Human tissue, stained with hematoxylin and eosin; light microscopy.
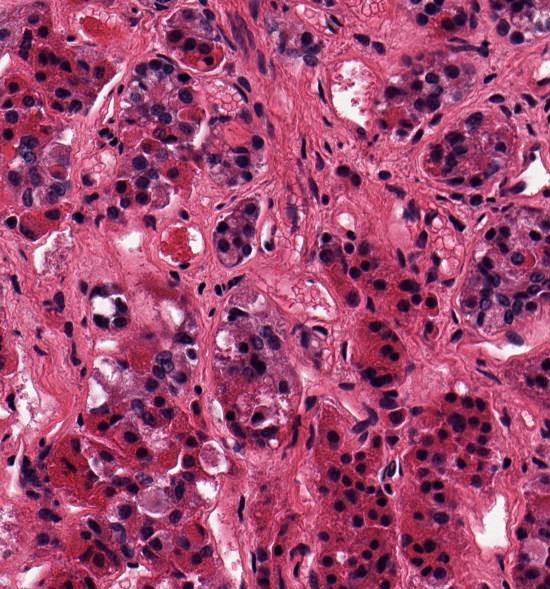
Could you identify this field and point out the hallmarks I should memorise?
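That's the pars distalis of the pituitary. The cells sit in rounded nests and cords across the whole field, with bands of fibrous tissue between them.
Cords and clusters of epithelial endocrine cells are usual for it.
Nest cells have round, dark, fairly uniform nuclei. Mixed in, especially in the upper half, are cells with pale, finely vacuolated cytoplasm.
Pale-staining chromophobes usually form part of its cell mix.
The fibrous bands are pink with scattered spindle-shaped nuclei.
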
